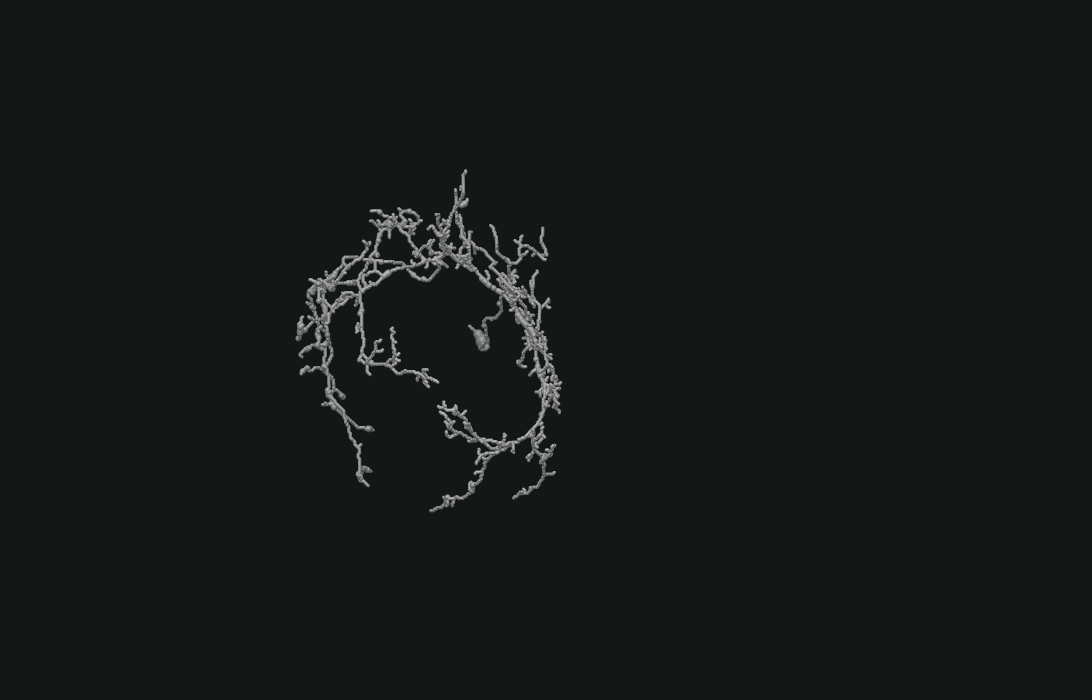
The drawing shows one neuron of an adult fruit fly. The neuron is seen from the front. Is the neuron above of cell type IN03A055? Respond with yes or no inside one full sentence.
Yes, the neuron is grouped under cell type IN03A055.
